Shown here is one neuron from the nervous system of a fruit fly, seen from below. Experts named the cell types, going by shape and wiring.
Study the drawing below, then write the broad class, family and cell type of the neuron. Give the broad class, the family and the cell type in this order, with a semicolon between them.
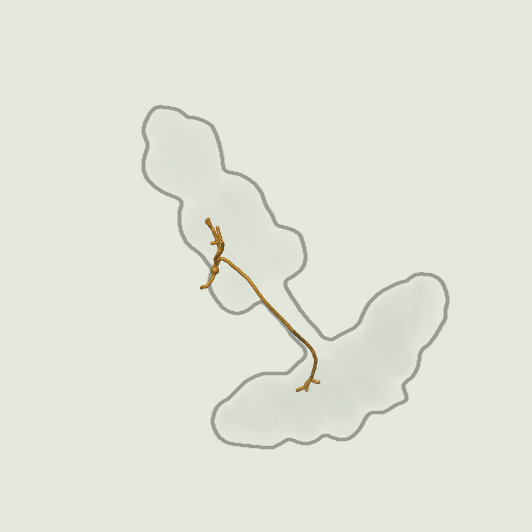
sensory neuron ascending to the brain; class mechanosensory proprioceptive; SApp14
